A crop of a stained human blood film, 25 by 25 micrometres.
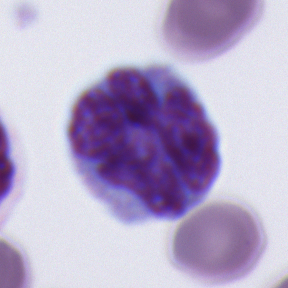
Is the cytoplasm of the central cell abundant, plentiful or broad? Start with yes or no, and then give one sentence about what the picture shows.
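No. The nucleus fills most of the cell.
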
